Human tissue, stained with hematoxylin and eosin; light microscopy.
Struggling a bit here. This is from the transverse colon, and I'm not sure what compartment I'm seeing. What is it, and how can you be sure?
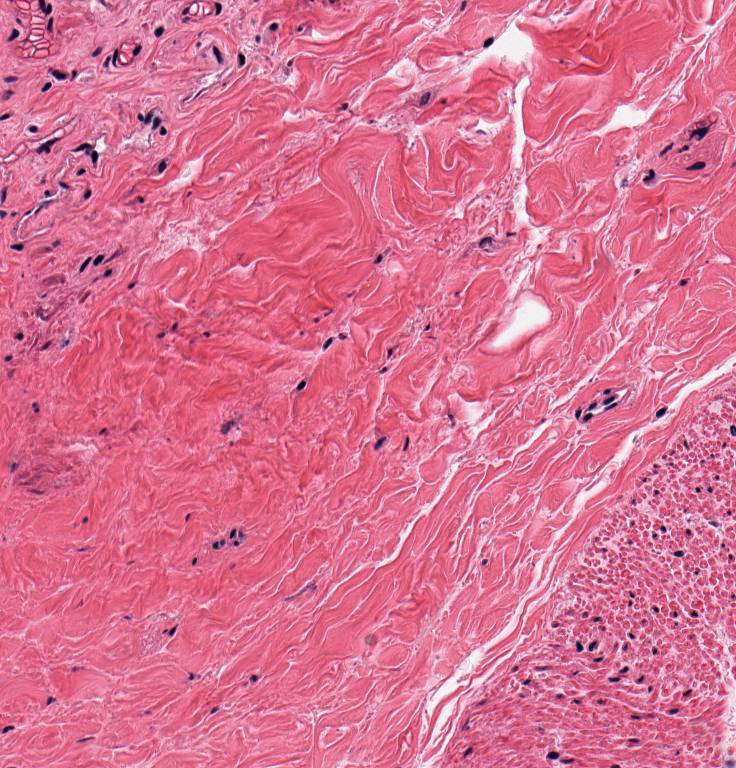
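This is the submucosa. See how dense pink collagen fills most of the field, in thick, wavy bundles interlaced in many directions.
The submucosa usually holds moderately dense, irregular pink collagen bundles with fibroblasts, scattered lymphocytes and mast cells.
Its nuclei here are sparse, small, dark and mostly elongated, each lying alone between bundles. Down in the bottom right corner is a differently textured region of closely packed small round pink profiles with scattered dark nuclei among them.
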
